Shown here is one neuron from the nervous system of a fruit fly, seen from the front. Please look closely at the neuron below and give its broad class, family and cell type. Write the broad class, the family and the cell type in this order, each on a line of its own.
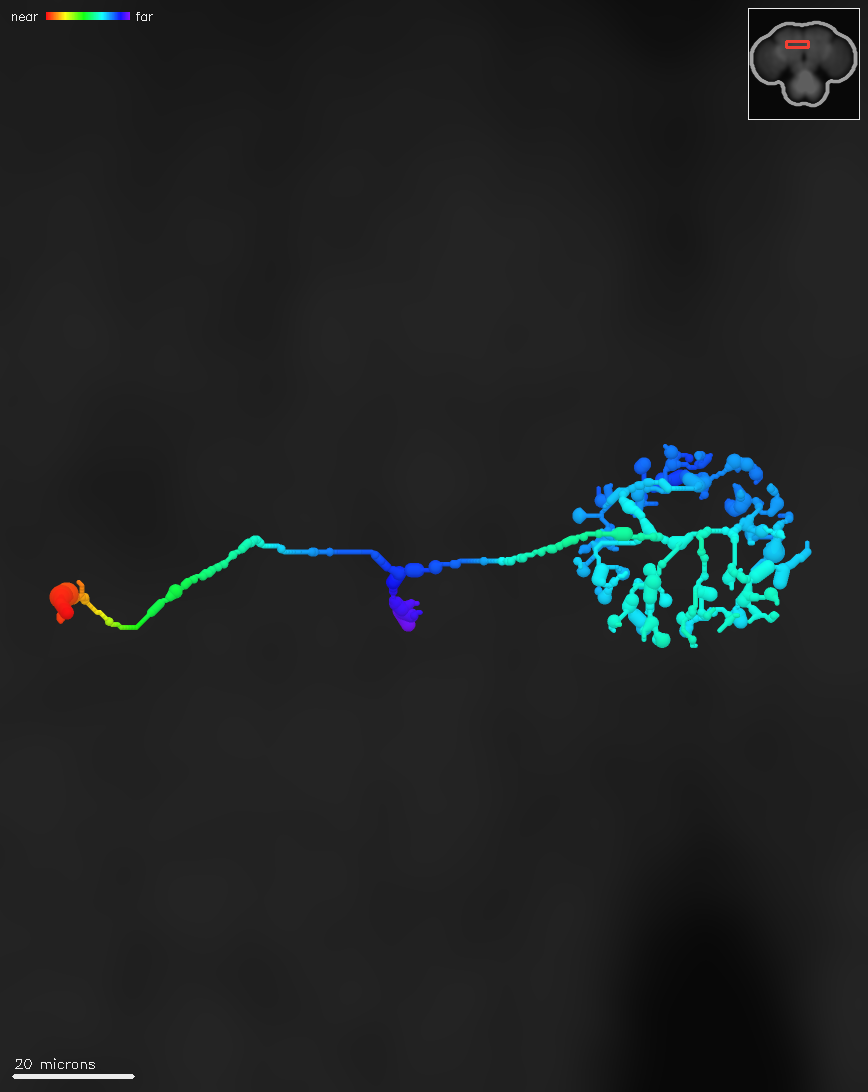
central-brain intrinsic neuron
hemilineage EBa1
ER3d_b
